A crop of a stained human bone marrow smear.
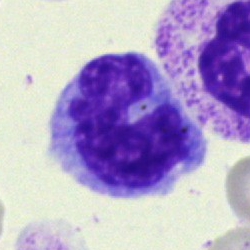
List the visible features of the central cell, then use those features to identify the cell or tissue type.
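A deeply indented nucleus, its notch opening toward the right, fills most of the cell. Only a modest rim of cytoplasm remains, thinnest along the top. Chromatin is dark purple and coarsely clumped, with paler patches between. The cell is a monocyte.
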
